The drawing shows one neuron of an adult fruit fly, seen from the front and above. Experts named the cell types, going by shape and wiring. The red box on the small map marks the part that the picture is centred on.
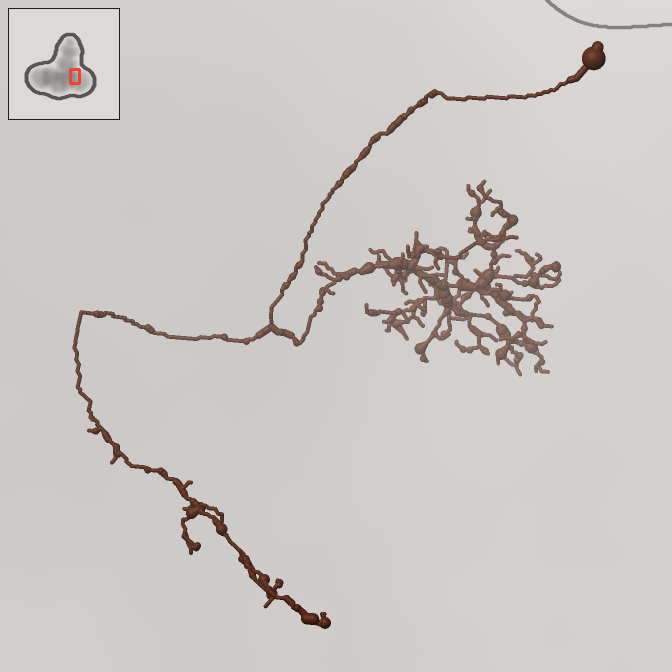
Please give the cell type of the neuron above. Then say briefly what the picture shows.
The cell type is LC21. This is a visual projection neuron. The cell body can be seen at the upper right of the picture. The picture shows dozens of branch ends.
